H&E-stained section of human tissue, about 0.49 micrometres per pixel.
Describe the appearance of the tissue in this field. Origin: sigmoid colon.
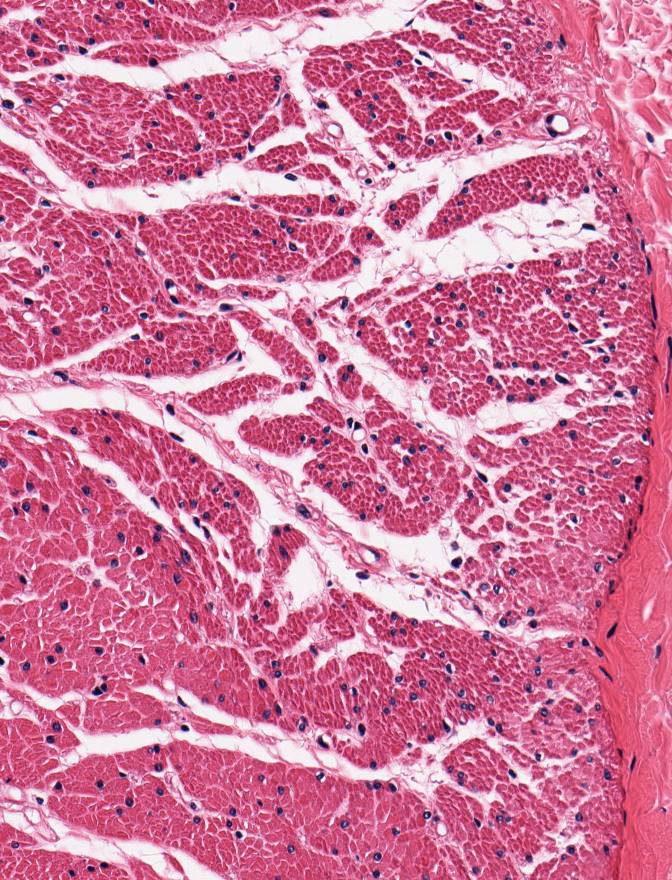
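Look first at the muscle bundles: there are many of them, divided by pale clefts that run roughly horizontally and obliquely across the field. Now follow one cleft. It holds loose, delicate connective tissue with only a few scattered nuclei. Finally, scan the whole field: you will find no fat cells anywhere.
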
